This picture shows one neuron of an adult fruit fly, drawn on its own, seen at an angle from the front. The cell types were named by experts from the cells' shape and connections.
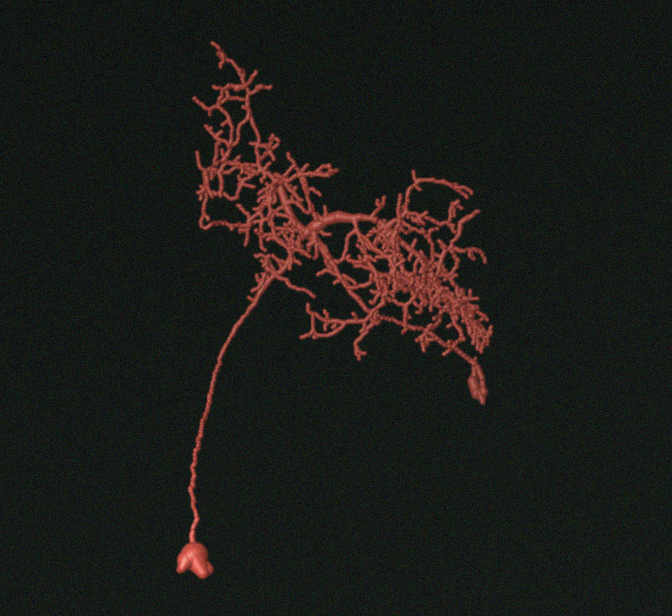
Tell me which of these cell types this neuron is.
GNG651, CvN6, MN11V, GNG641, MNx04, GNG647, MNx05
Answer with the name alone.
GNG647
